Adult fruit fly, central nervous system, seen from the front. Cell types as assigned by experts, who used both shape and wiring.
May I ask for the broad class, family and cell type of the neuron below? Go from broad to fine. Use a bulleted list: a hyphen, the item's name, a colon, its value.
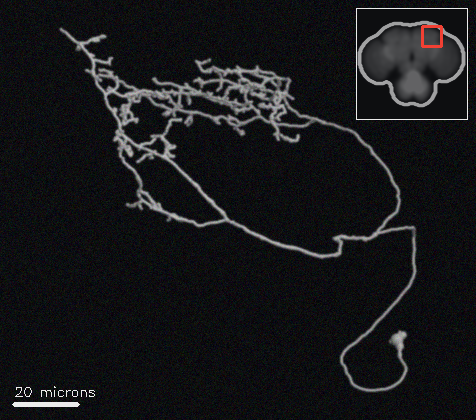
- broad class: central-brain intrinsic neuron
- family: hemilineage LHl4_dorsal
- cell type: SLP065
